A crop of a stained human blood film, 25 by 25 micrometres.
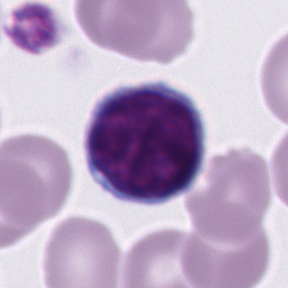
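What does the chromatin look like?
Dense and dark purple, with coarse clumps.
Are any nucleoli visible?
No, none can be seen.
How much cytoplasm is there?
Only a thin blue rim around the nucleus.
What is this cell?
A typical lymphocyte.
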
